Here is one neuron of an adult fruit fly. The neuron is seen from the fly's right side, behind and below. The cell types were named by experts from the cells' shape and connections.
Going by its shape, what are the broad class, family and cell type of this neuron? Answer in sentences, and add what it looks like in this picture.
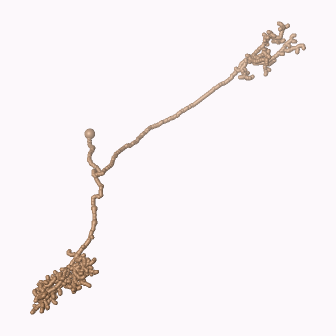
This is a visual projection neuron. Its family is hemilineage VPNd2. It is of cell type LC10d. The cell body can be seen on the left of the picture. In this view it is about as wide as it is tall.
